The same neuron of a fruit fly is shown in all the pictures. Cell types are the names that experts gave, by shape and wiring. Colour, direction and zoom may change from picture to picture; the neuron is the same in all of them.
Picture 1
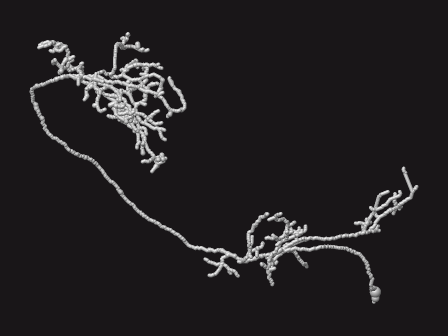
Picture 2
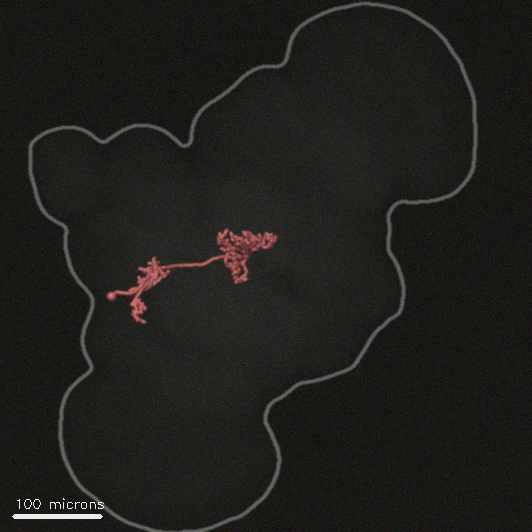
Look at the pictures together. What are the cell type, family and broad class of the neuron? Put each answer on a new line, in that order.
FB2J_b
hemilineage DL1_dorsal
central-brain intrinsic neuron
